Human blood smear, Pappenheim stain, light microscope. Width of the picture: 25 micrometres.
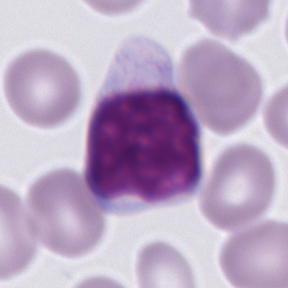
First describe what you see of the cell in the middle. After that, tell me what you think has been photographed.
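Starting with size, I'd put the cell at about 16 by 11 micrometres. The nucleus looks roughly square to me, its sides fairly straight, and it fills about 70% of the cell's area. Most of the cytoplasm sits above it as a single cap. That cytoplasm is very pale greyish-blue, and above the nucleus I can make out a faint streaky, lace-like pattern. I'd call this a large granular lymphocyte.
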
